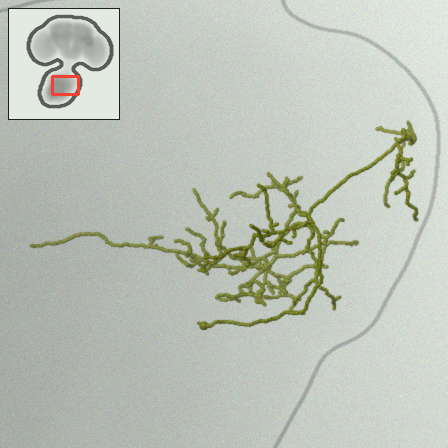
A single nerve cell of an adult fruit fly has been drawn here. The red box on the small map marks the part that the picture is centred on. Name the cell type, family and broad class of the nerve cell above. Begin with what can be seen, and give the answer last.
The cell body is at the bottom of the picture. Dozens of branch ends can be seen. Its cell type is IN04B079. Its family is hemilineage 04B. This is a nerve-cord intrinsic neuron.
